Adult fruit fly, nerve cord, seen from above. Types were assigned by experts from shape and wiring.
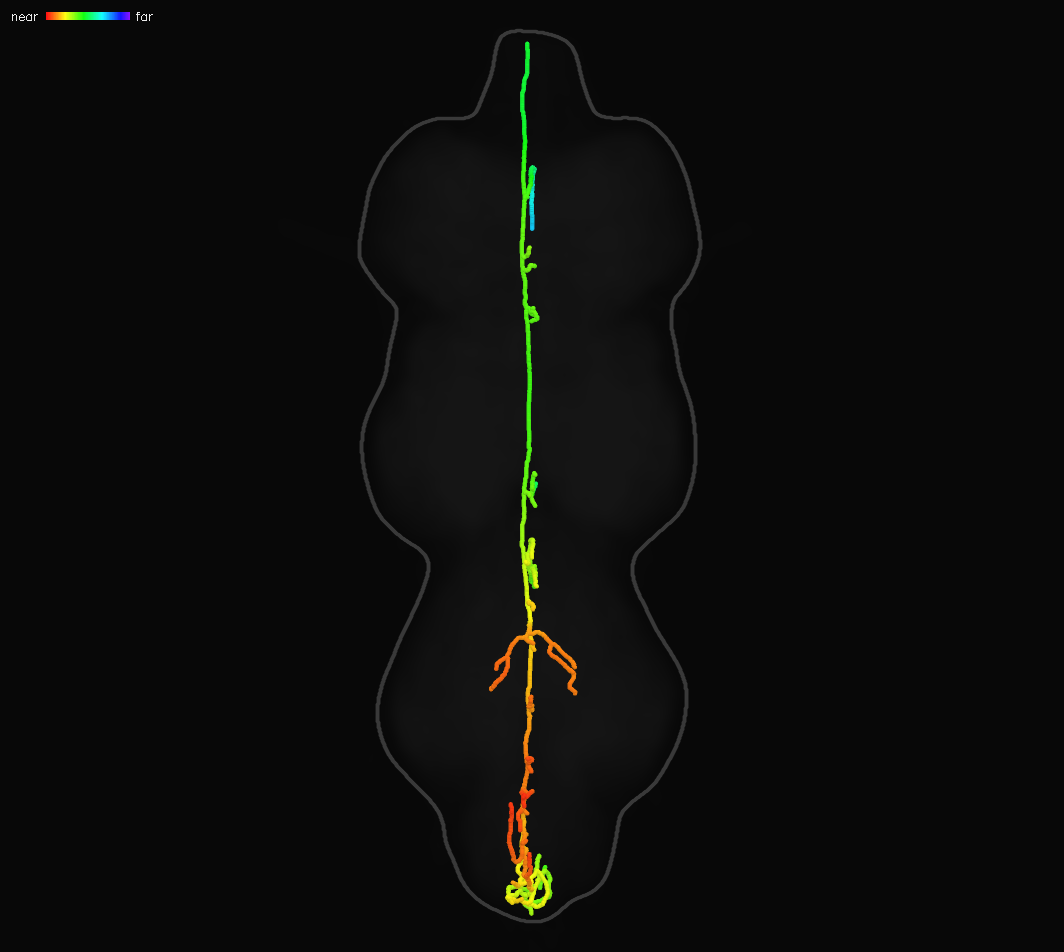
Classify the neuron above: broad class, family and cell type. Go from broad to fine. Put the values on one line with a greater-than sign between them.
descending neuron > hemilineage SMPpv2_dorsal > DNpe036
